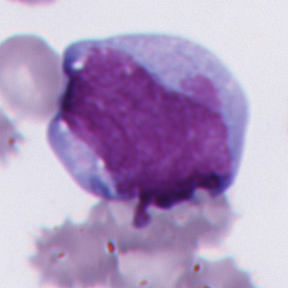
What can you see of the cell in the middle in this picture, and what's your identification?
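Start with the outline, which is irregular and angular rather than smoothly round. The cytoplasm is pale greyish-blue, with no distinct granules. A small dark purple tag juts downward from the lower edge of the nucleus. The nucleus fills about 60% of the cell's area. This is a myeloblast.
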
